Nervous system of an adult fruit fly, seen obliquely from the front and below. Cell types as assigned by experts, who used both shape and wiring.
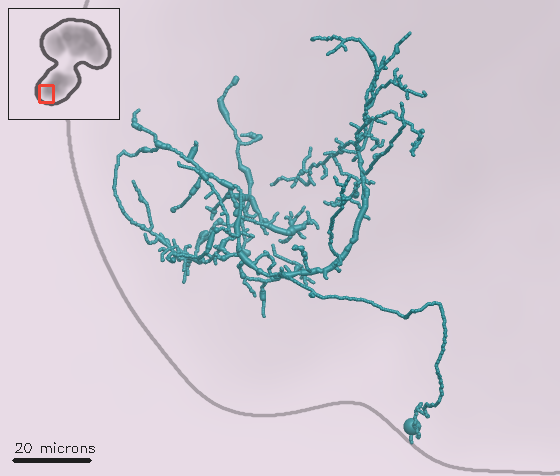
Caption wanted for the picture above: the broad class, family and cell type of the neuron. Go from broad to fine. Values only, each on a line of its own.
nerve-cord intrinsic neuron
hemilineage 13B
IN13B046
